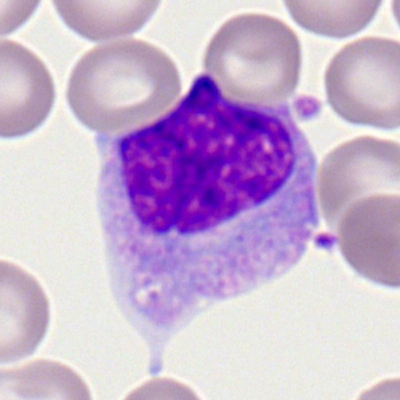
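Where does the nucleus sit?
In the upper part of the cell, with a small pointed tip projecting upward.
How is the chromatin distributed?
Clumped in patches with paler gaps between them.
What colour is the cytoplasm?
Pale lilac-grey.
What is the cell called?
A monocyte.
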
